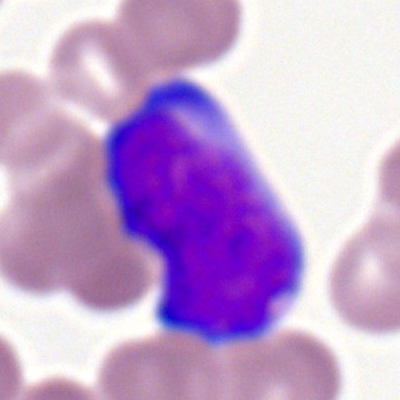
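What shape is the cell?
Elongated, with its long axis running from upper left to lower right.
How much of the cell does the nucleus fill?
Most of it, leaving only a thin, deep blue rim of cytoplasm.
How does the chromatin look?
Mottled, with lighter and darker patches.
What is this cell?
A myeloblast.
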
